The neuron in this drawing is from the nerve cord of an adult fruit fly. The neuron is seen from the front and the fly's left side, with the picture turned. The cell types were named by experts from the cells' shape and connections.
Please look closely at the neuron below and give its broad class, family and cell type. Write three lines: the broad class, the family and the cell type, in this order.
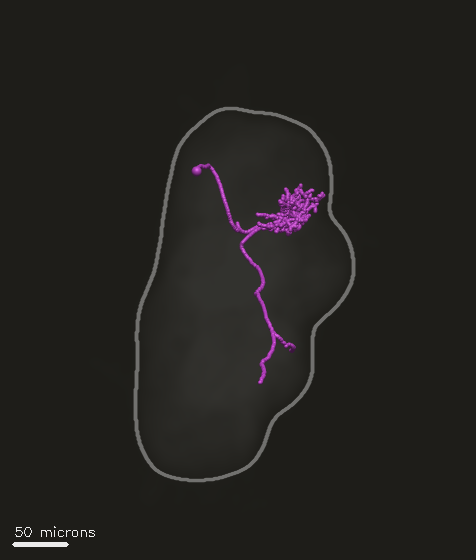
nerve-cord intrinsic neuron
hemilineage 23B
IN23B092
